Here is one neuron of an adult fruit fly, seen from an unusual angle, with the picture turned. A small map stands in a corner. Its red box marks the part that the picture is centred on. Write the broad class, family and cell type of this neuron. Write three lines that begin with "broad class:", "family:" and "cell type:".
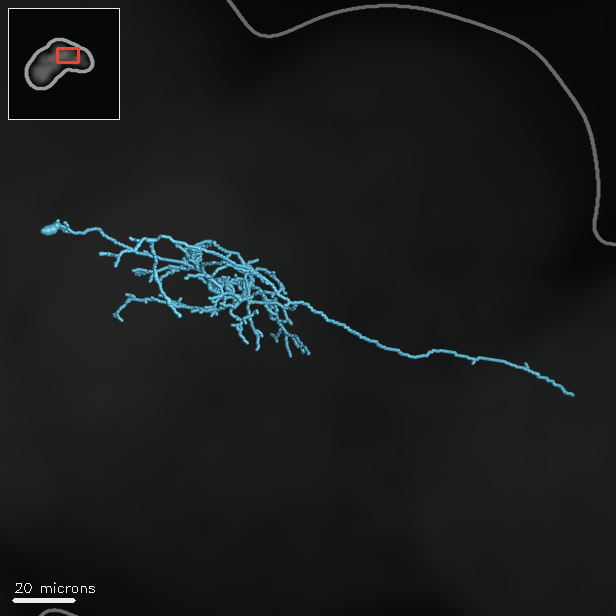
broad class: nerve-cord intrinsic neuron
family: hemilineage 10B
cell type: IN10B032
